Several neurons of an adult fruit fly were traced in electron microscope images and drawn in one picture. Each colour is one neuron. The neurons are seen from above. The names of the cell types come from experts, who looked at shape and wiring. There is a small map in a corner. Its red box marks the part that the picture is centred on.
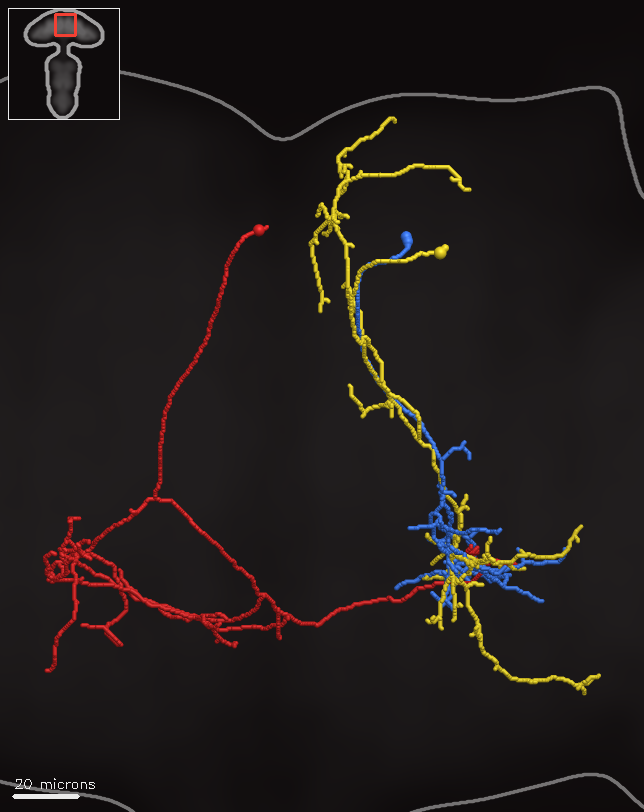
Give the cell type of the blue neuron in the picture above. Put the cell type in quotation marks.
"PS005_e"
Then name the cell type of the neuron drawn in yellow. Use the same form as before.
"CB3143"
